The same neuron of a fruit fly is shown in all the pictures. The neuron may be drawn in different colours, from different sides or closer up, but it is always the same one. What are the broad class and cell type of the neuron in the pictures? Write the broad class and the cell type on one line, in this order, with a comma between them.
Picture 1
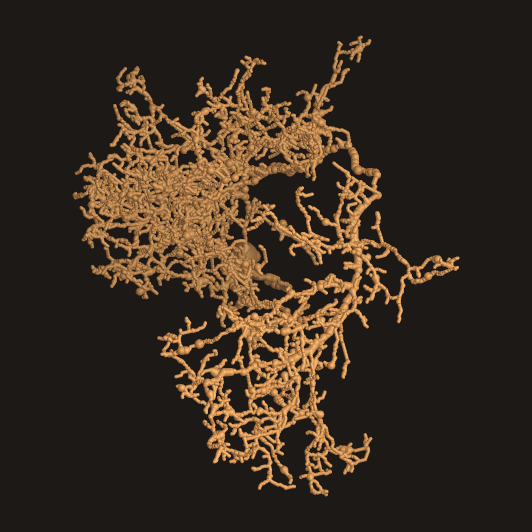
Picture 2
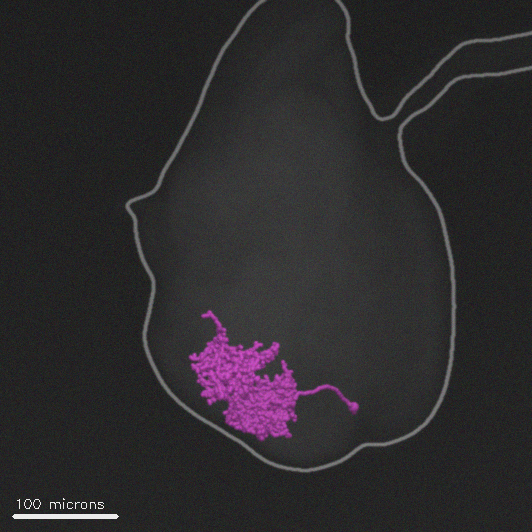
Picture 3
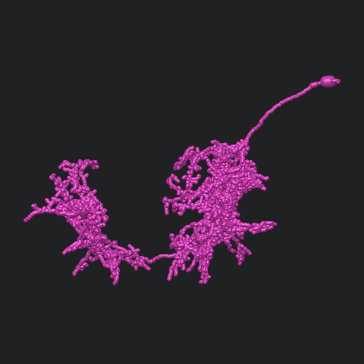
central-brain intrinsic neuron, SMP181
